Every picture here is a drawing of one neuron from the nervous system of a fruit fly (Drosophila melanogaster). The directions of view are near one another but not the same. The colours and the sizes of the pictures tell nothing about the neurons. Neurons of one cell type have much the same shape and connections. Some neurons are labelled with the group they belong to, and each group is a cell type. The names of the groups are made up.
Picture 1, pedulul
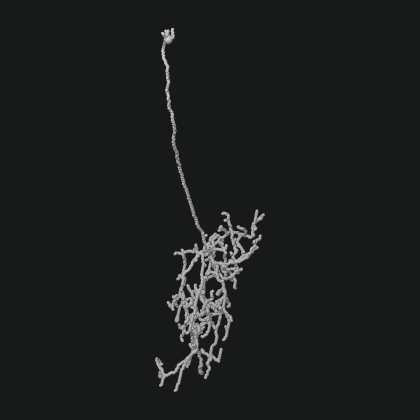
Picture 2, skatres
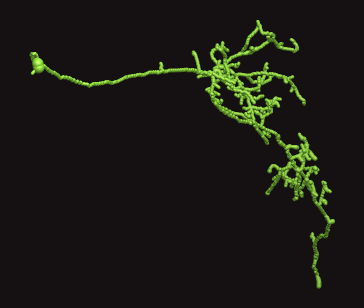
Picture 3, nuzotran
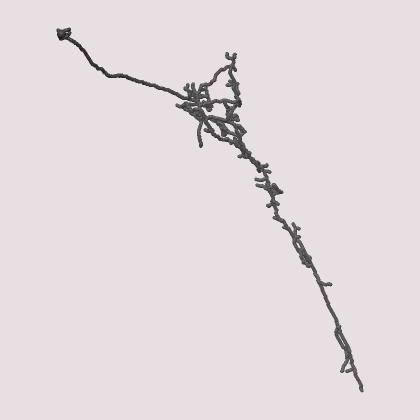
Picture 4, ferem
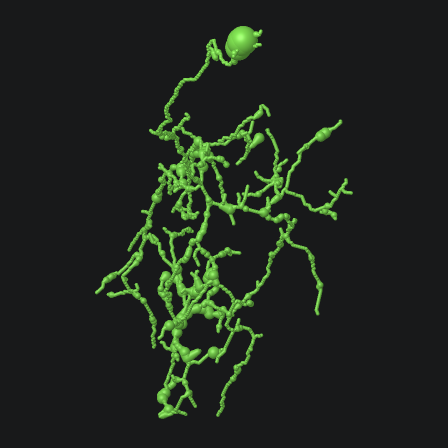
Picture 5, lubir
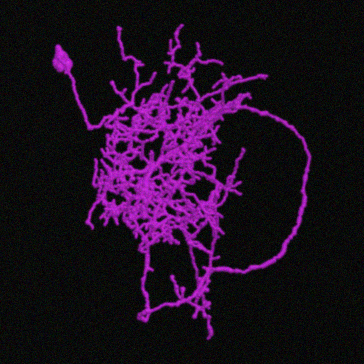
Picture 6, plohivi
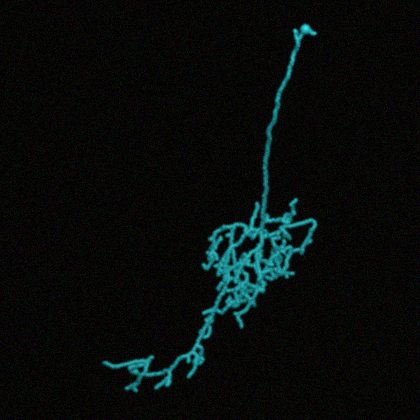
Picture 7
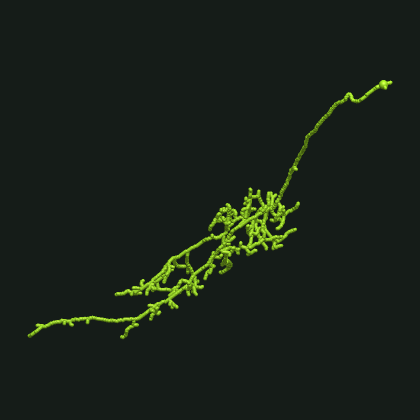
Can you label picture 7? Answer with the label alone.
skatres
